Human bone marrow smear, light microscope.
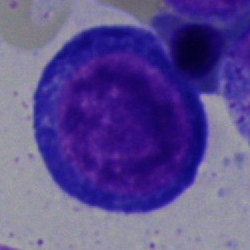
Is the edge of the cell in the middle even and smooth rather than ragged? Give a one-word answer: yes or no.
Yes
